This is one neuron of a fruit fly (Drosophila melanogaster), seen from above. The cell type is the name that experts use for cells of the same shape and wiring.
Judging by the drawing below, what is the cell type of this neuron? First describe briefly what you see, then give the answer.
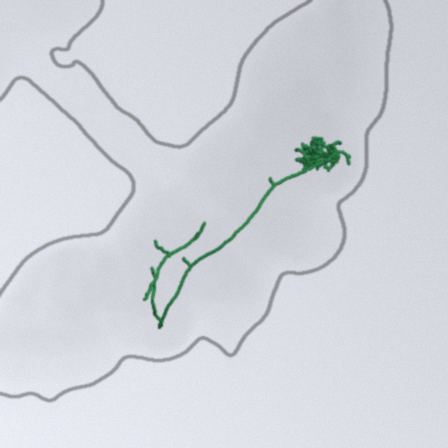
It lies in the brain. As drawn here it is about as wide as it is tall. It is a central-brain intrinsic neuron. The cell type is AVLP147.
